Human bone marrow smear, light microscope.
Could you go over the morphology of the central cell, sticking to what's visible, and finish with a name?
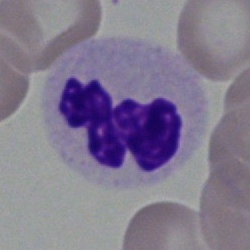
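Working through the cell in order: the nucleus is divided into several connected lobes lying across the cell. Its chromatin is dense, dark purple and clumped. The cytoplasm is abundant and pale lilac-grey, holding fine, faint granules. Name: segmented neutrophil.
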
